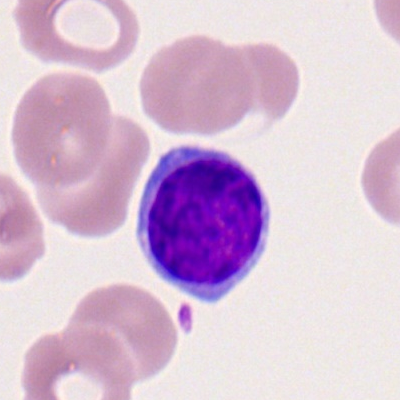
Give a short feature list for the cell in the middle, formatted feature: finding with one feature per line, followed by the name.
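Cytoplasm: thin rim around the nucleus
Colour: pale blue
Granules: none
Nearby: small purple fragment just below the cell
Name: lymphocyte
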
